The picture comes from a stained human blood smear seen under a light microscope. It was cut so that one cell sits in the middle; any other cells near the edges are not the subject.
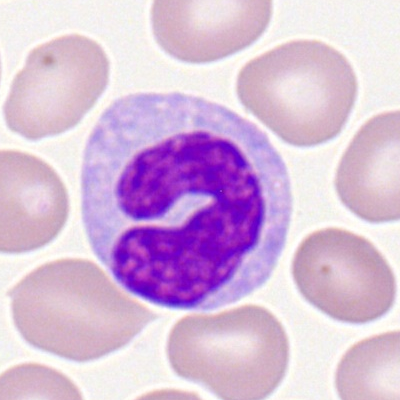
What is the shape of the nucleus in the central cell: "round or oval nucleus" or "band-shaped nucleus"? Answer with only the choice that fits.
Band-shaped nucleus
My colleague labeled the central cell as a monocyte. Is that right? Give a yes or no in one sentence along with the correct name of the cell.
Yes, the cell in the middle of this smear crop is a monocyte.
